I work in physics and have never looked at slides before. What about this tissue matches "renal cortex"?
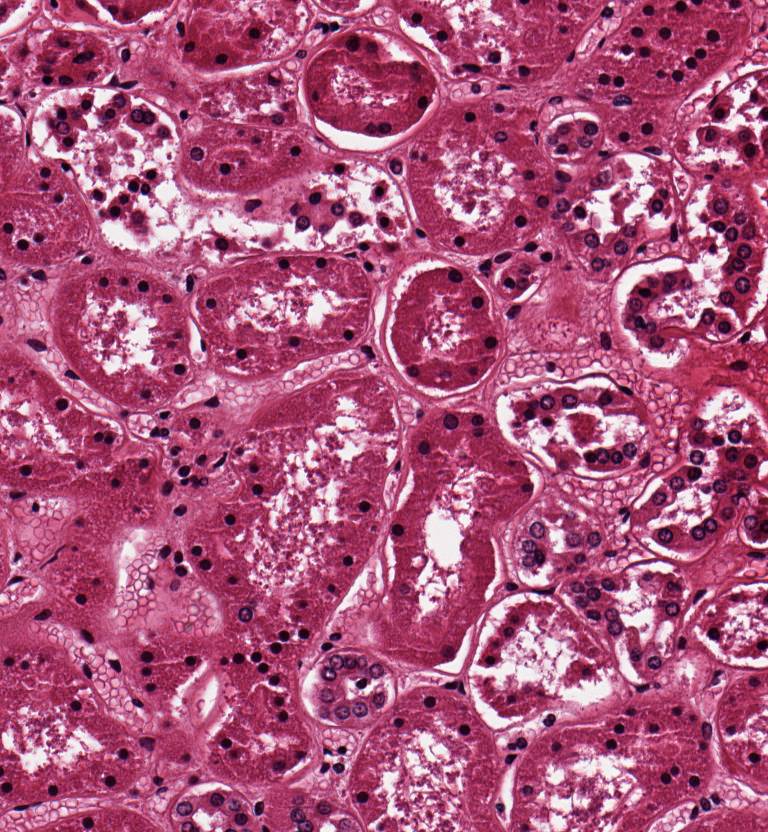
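Yes, this is renal cortex. Look first at how the whole field is filled with closely packed round to oval tubular cross-sections, with only narrow strips of tissue between them.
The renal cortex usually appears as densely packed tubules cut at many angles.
The crowded tubules here go with that.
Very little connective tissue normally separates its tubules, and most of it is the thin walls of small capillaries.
The narrow strips between the tubules in this field fit with that too. Most tubules are lined by cells with abundant deep pink, granular cytoplasm, and the nuclei of these lining cells are round and fairly uniform in size. In the pink-lined tubules the lumina are not clean and empty; they hold ragged, fluffy, pale material.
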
